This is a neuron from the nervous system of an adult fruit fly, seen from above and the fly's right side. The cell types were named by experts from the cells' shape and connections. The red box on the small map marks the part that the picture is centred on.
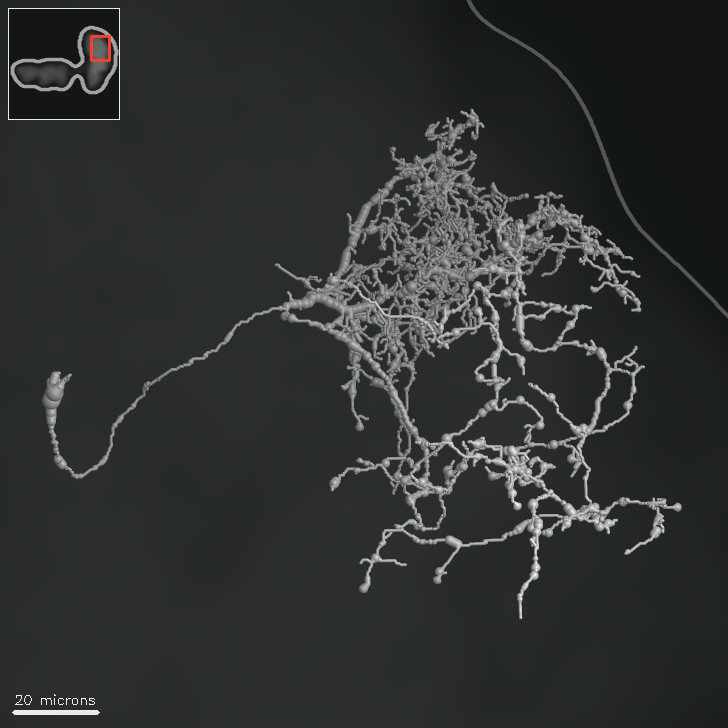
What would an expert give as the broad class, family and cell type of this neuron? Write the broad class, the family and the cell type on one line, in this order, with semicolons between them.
central-brain intrinsic neuron; hemilineage DM4_dorsal; pC1_18b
